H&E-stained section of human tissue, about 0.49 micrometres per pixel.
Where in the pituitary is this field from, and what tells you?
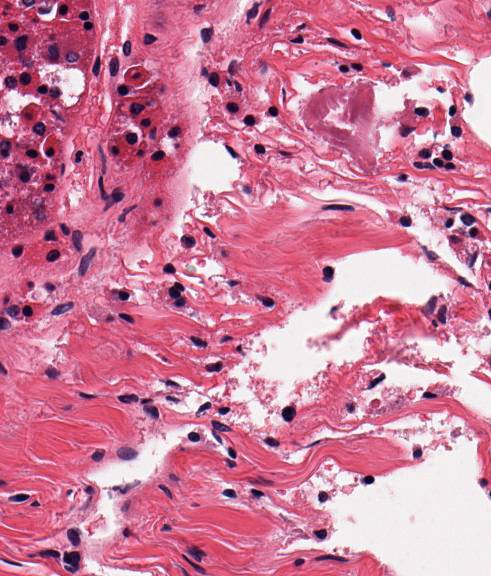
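Dense connective tissue is my reading of this field. Wavy pink collagen bundles fill most of the lower and middle parts, and in the lower half they run mainly from side to side. Between them lie dark, elongated, spindle-shaped nuclei, one by one.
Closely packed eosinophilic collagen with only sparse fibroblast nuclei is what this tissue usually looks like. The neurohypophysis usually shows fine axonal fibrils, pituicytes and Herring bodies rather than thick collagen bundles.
Nor is there any epithelium anywhere in the field.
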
